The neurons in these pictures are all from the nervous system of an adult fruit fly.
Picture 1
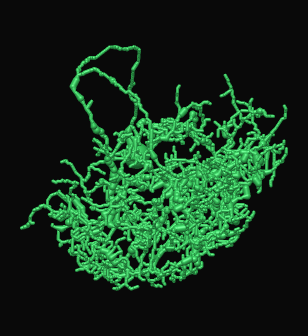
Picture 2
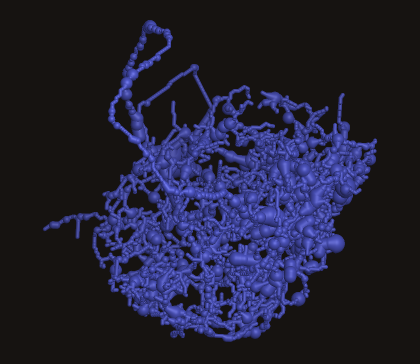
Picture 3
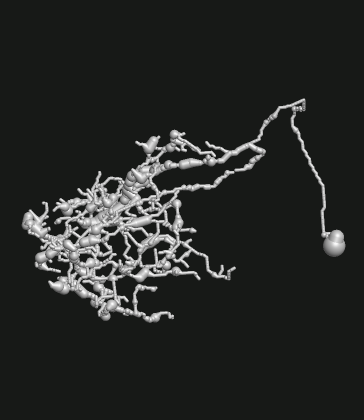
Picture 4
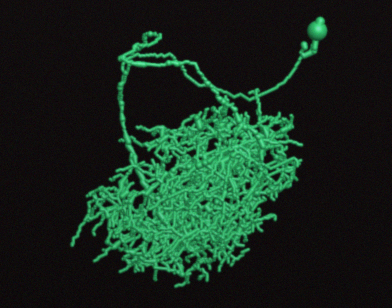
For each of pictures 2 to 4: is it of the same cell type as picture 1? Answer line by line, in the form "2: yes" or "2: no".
2: yes
3: no
4: yes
